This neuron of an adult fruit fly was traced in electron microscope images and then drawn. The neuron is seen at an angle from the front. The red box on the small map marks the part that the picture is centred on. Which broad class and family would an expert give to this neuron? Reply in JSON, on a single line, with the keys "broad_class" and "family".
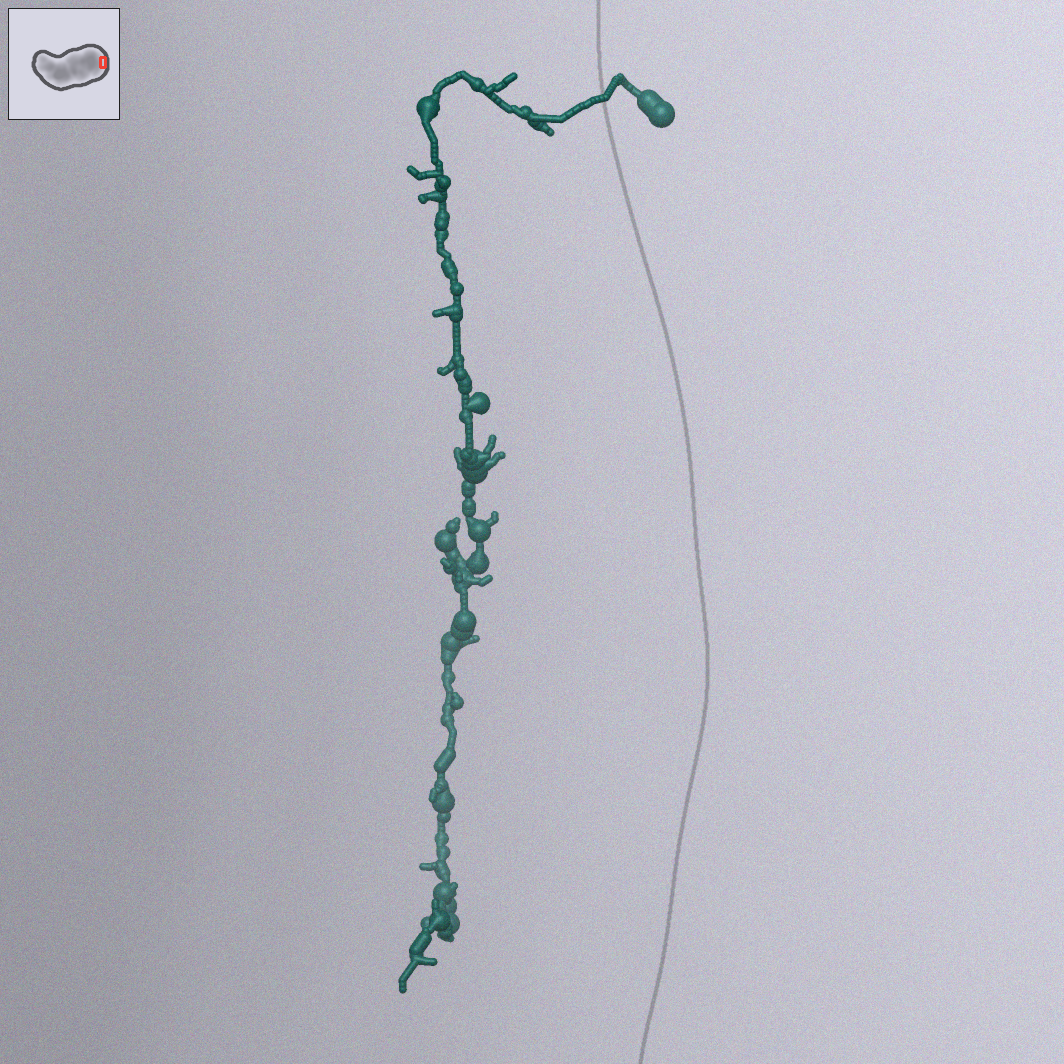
{"broad_class": "optic-lobe intrinsic neuron", "family": "Dm"}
